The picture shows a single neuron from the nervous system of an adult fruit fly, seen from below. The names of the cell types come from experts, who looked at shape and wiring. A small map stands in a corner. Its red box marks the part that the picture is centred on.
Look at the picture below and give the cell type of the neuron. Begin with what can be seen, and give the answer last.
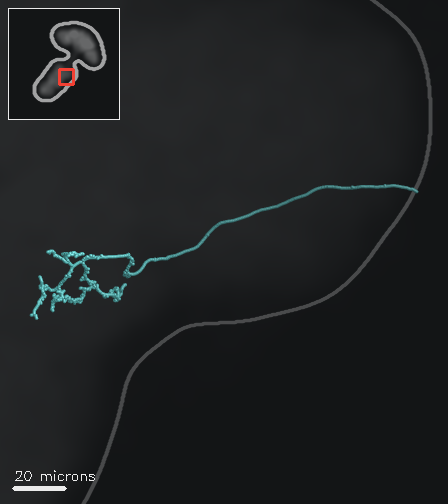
It is in the nerve cord and does not reach the brain. The drawing shows no cell body. By the scale bar it is about 150 microns wide in this view. Its broad class is sensory neuron entering the nerve cord. It is of cell type SNta14.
